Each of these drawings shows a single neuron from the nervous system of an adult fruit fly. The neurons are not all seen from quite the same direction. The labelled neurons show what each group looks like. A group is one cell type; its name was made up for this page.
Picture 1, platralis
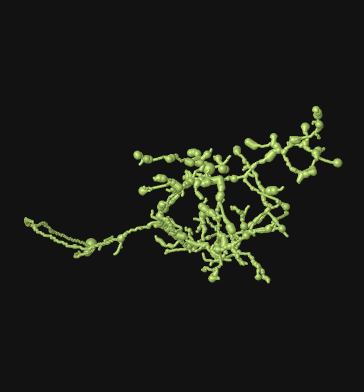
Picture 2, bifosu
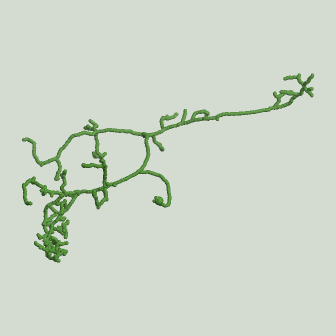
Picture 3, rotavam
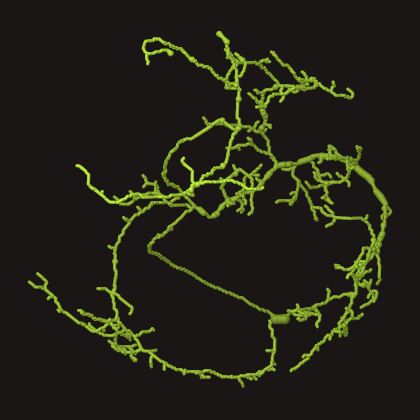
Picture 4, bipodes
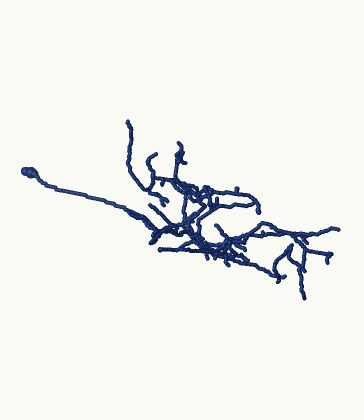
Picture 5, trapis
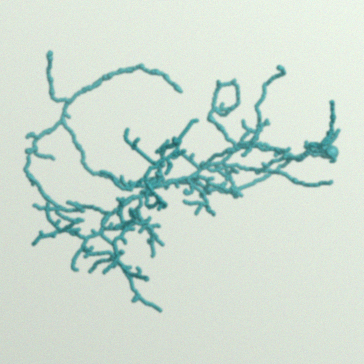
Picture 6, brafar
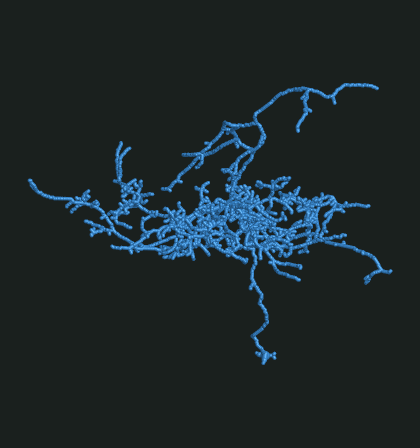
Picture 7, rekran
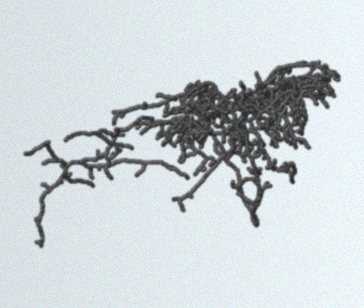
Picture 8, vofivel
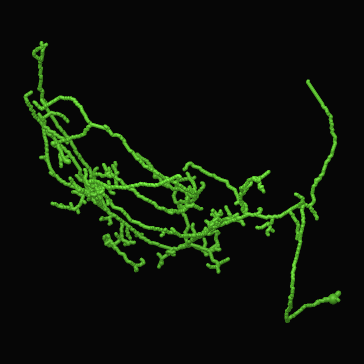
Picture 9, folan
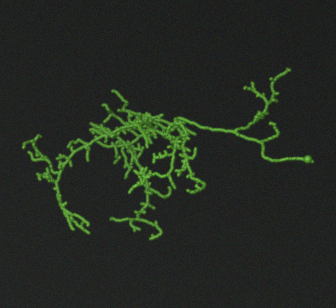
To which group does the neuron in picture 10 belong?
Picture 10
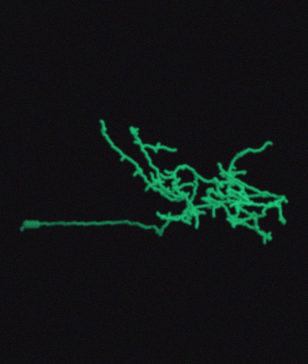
bipodes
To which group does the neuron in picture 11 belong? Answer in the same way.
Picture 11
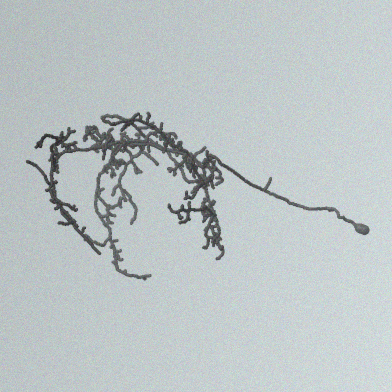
folan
